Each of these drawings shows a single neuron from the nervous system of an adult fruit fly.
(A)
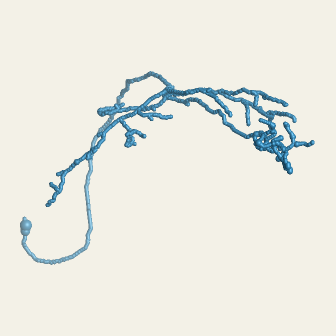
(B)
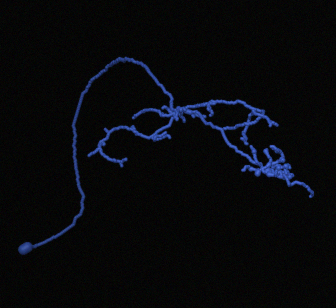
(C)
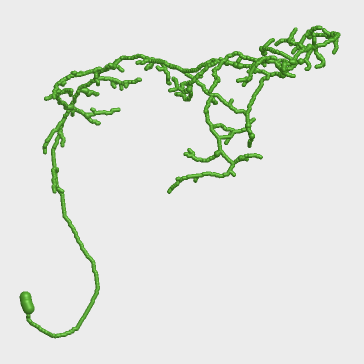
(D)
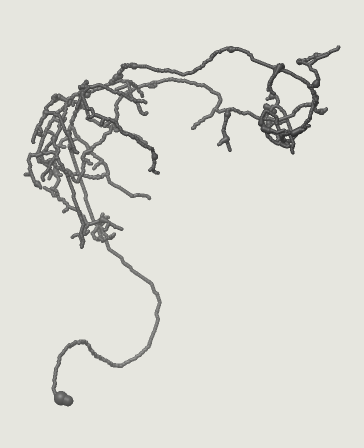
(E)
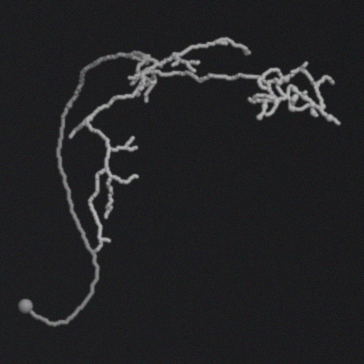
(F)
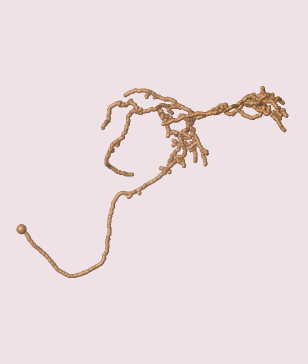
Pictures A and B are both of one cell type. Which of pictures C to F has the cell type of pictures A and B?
Picture E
